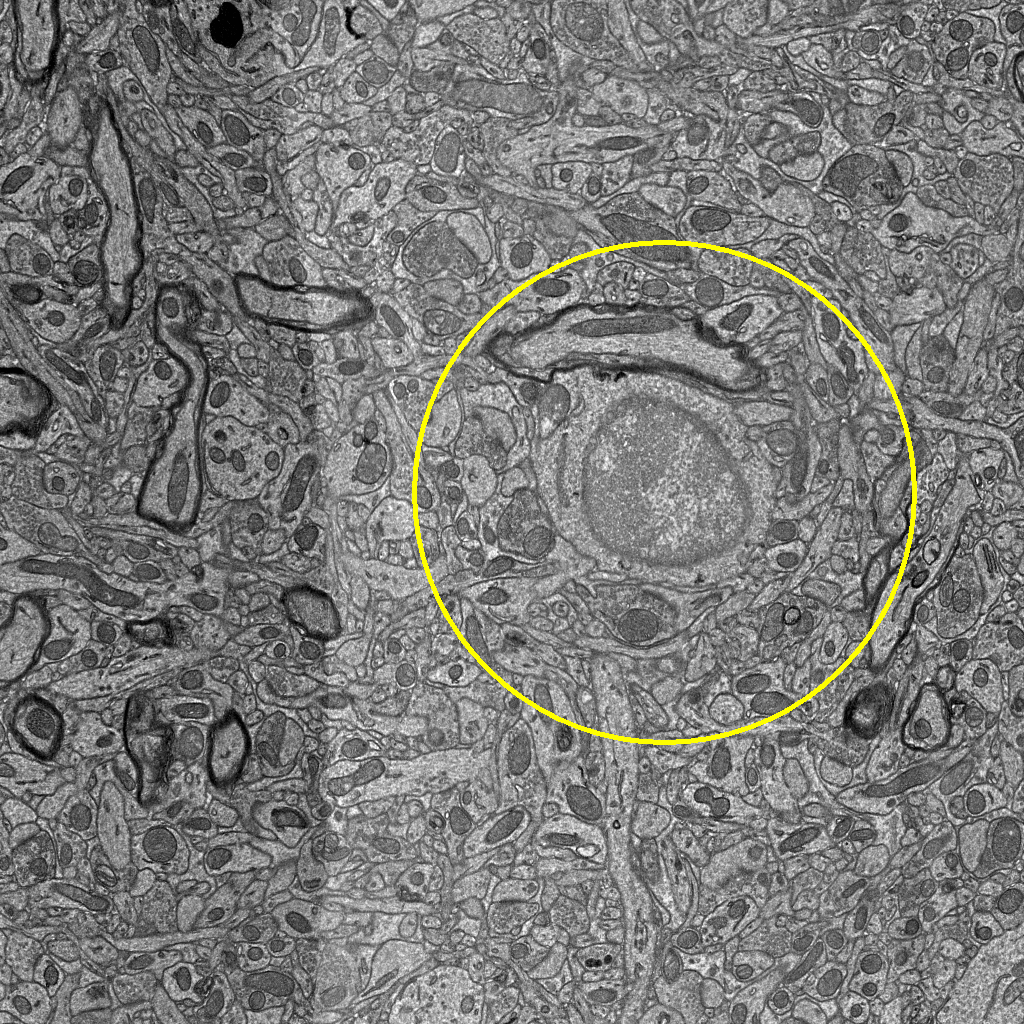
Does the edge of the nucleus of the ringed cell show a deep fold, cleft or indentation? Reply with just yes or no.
No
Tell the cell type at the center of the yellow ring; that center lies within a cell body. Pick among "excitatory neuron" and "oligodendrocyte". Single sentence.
The ring's center lies in the body of an oligodendrocyte.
